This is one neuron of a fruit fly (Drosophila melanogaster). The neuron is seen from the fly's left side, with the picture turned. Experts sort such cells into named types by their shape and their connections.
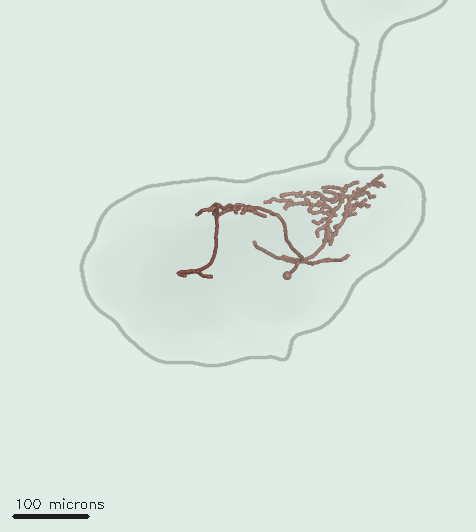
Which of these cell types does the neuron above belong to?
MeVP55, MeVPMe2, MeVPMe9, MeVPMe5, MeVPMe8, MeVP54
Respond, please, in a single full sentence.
This neuron is assigned to the cell type MeVPMe8.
